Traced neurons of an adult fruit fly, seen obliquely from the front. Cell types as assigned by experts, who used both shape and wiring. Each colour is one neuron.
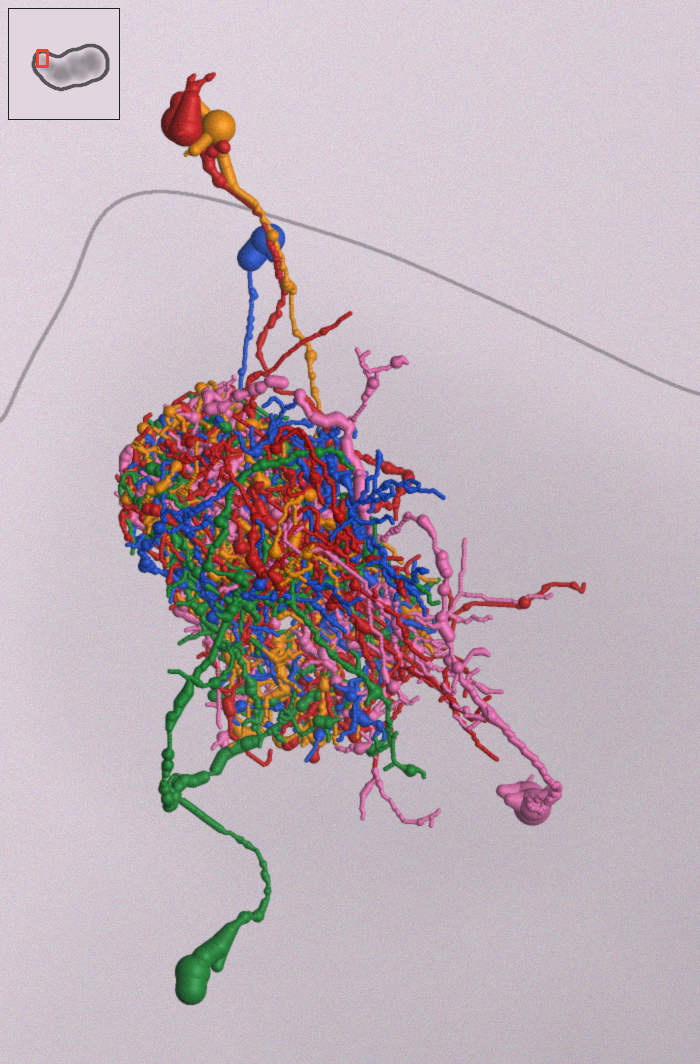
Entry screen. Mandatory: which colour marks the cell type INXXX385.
blue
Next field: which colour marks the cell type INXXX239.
pink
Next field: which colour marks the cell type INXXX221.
orange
